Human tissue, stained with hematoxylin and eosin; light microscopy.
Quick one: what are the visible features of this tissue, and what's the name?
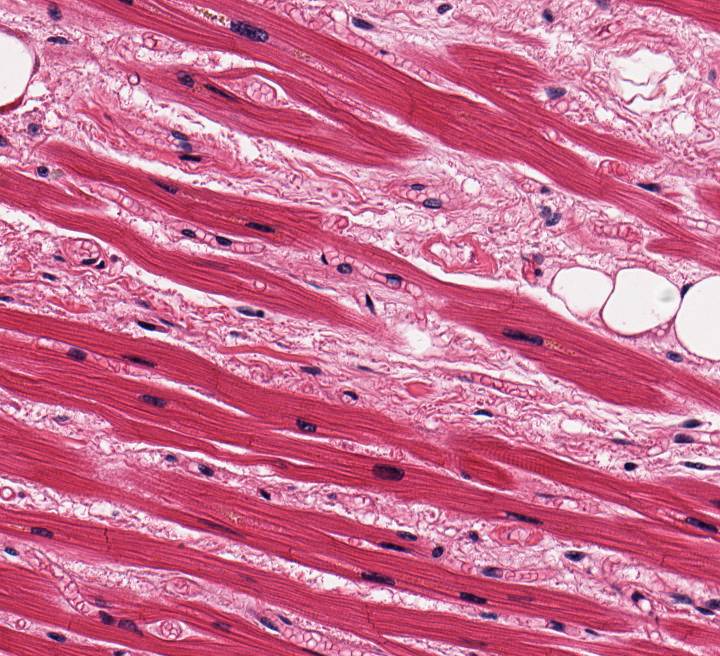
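Some muscle fibres split and join neighbouring fibres instead of running as separate straight cylinders. Nuclei oval, central. Fine cross-striations visible in the cytoplasm, which stains deep red-pink. This is the atrial appendage of the heart.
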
